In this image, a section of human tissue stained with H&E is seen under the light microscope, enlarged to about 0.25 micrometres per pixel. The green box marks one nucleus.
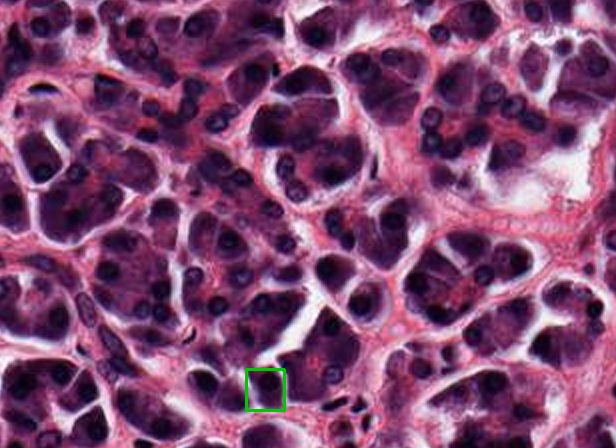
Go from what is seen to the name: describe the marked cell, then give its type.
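The cytoplasm is a deep, dense purple with little visible texture at this scale. A dark nucleus sits within the cell and is hard to separate from the dark cytoplasm, with no crisp edge. The cell is outlined by a thin clear white gap that separates it from neighbouring cells. It lies at the edge of a cluster of similar dark cells, with pink fibrous tissue running just below it. Type of cell: pancreatic acinar cell.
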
